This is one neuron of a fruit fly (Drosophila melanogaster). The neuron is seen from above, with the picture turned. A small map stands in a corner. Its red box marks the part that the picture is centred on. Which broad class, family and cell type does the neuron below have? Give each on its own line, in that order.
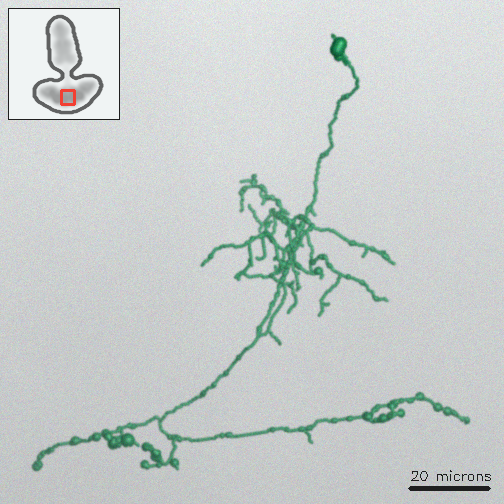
central-brain intrinsic neuron
class CX
FS1A_b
